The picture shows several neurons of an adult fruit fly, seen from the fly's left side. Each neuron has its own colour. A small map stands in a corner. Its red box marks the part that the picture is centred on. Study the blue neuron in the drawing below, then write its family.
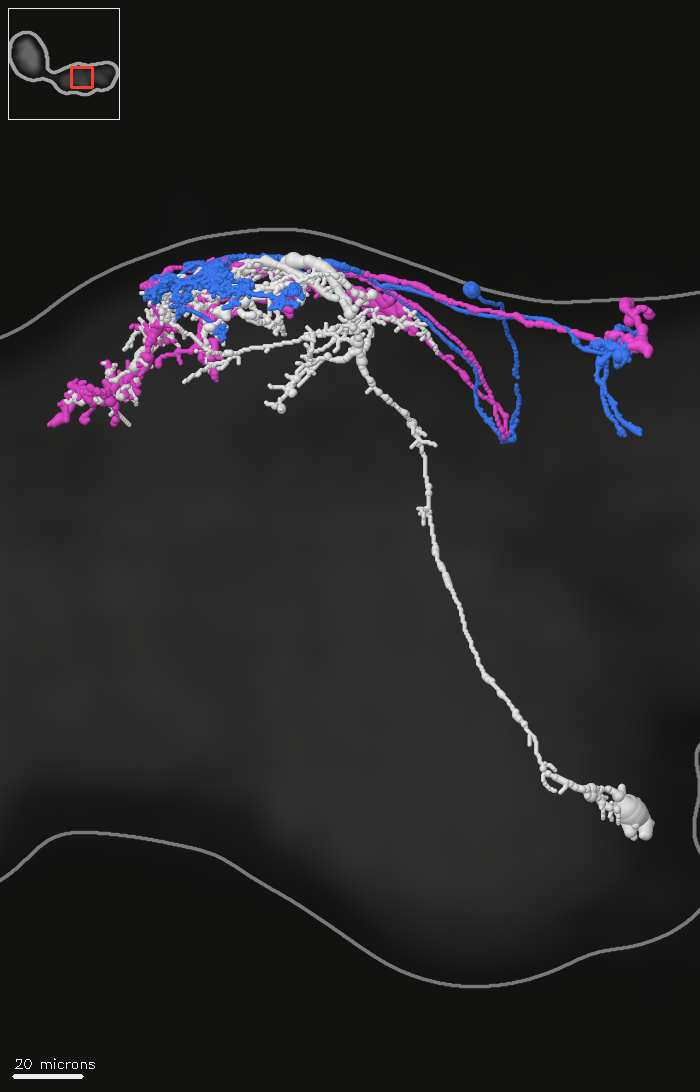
hemilineage 11B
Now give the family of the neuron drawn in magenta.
hemilineage 11B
